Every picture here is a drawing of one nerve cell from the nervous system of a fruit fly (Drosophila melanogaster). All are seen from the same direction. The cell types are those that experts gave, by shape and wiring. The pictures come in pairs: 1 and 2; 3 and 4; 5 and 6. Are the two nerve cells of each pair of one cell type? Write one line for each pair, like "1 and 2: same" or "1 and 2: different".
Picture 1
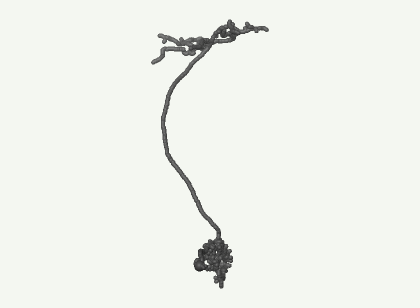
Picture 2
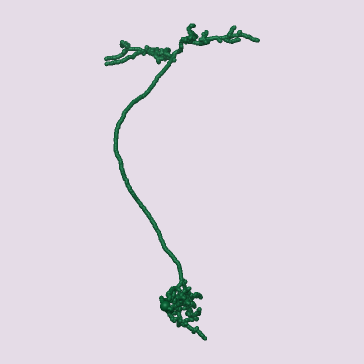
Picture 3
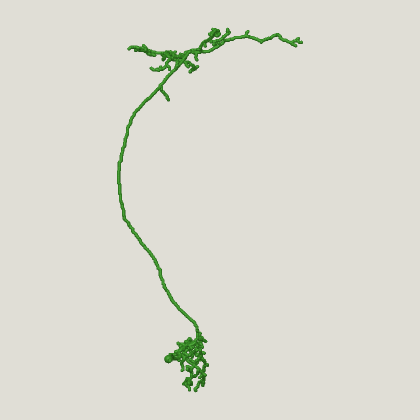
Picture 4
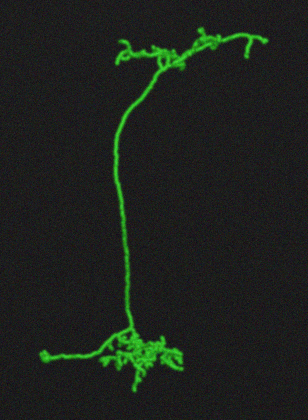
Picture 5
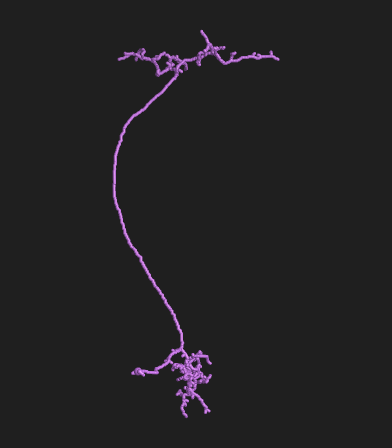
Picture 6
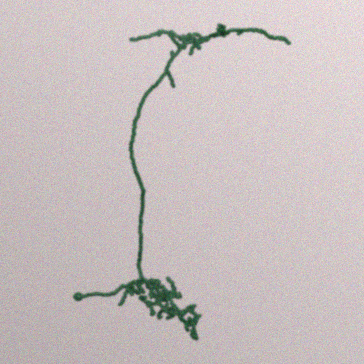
1 and 2: same
3 and 4: different
5 and 6: different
